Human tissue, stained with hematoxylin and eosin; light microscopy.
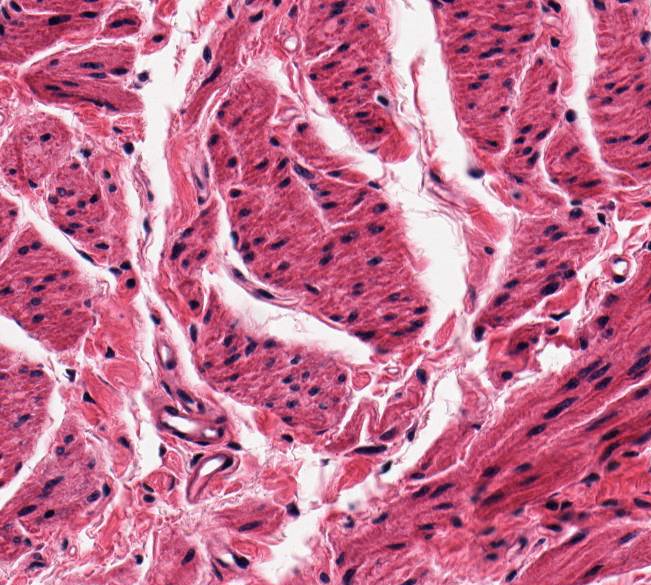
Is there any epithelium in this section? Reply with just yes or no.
No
